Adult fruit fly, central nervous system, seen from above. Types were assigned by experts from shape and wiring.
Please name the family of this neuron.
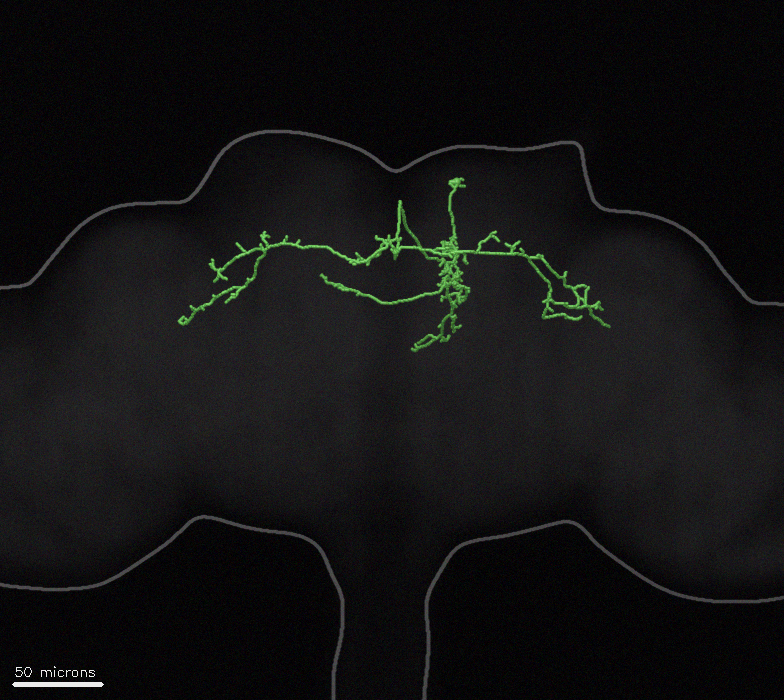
hemilineage FLAa3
